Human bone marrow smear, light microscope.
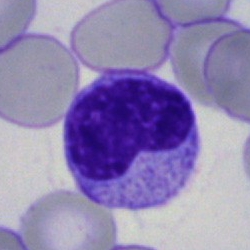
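Metamyelocyte, the central cell in a stained human bone marrow smear. The cell has a round, smooth outline. Its nucleus occupies the upper part of the cell, and the lower nuclear border is indented, so the nucleus takes on a bean shape. The chromatin is dark purple and coarsely clumped.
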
